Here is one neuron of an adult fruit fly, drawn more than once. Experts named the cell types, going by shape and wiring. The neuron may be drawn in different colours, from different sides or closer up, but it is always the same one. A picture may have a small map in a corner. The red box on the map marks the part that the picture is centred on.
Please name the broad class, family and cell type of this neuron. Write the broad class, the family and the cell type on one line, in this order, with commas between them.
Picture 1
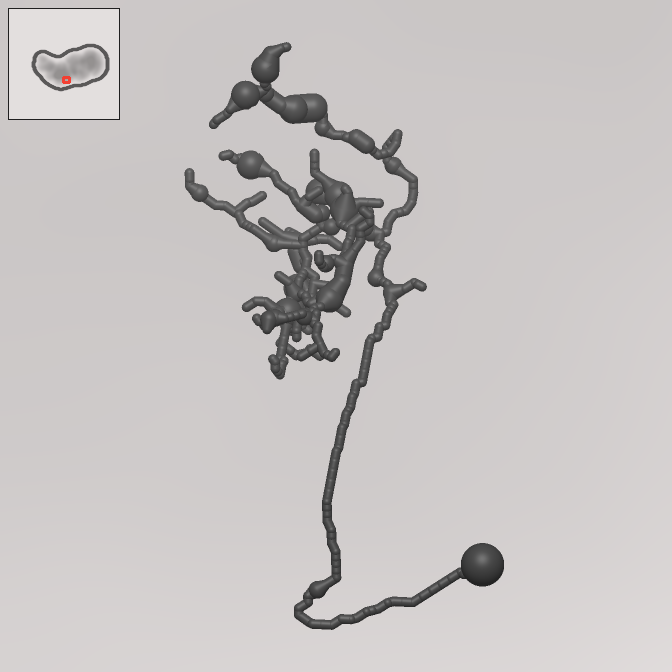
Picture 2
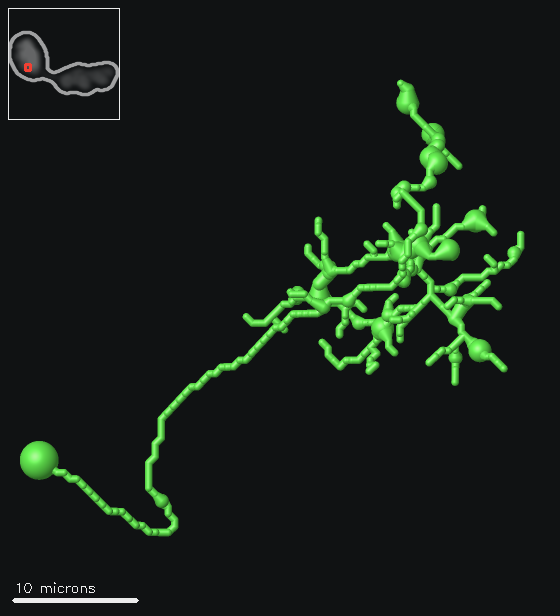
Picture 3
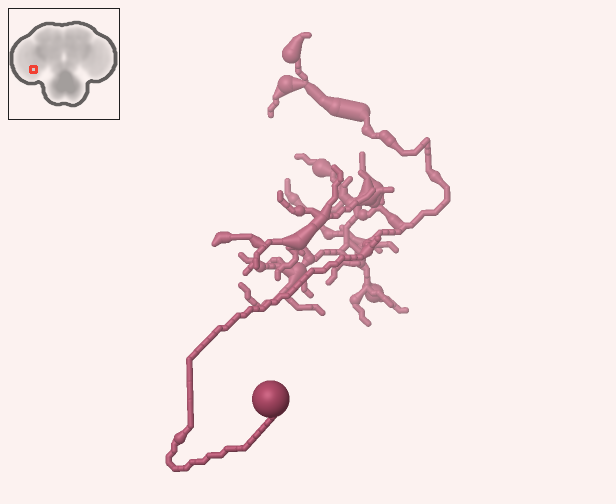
optic-lobe intrinsic neuron, Dm, Dm2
